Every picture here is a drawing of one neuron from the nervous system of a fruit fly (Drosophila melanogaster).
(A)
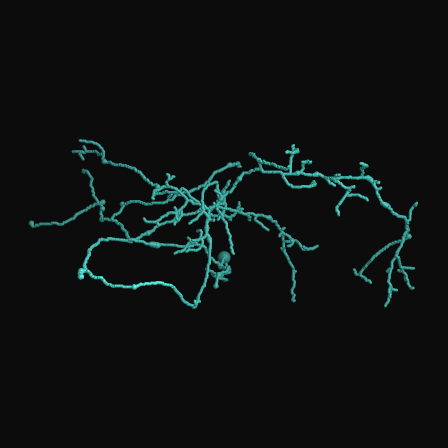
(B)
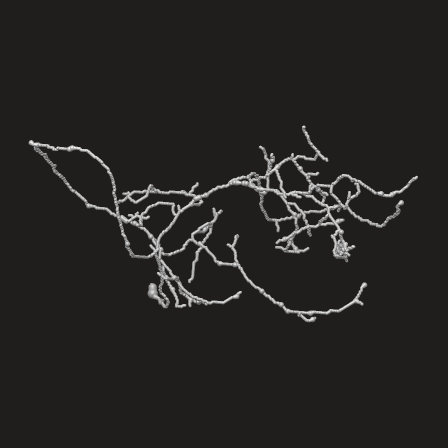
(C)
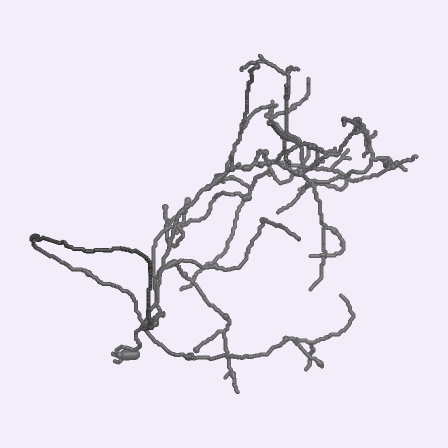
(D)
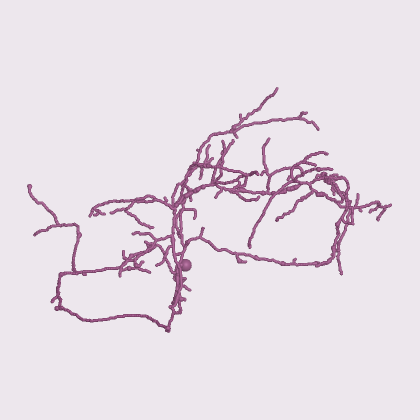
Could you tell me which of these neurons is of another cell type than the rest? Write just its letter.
C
